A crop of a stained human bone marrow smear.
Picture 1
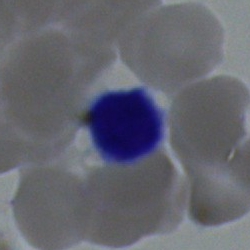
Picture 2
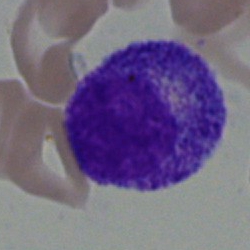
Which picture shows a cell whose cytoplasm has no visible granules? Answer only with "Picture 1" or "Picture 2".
Picture 1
